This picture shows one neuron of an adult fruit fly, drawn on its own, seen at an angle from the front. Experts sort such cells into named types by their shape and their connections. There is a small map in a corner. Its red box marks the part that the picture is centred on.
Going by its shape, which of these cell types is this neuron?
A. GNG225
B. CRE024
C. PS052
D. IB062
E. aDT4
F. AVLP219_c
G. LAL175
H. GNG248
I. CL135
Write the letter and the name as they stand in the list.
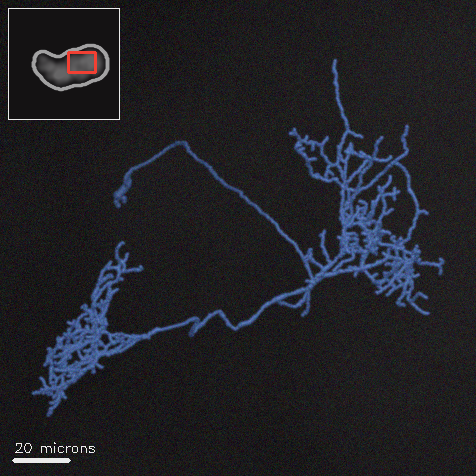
G. LAL175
